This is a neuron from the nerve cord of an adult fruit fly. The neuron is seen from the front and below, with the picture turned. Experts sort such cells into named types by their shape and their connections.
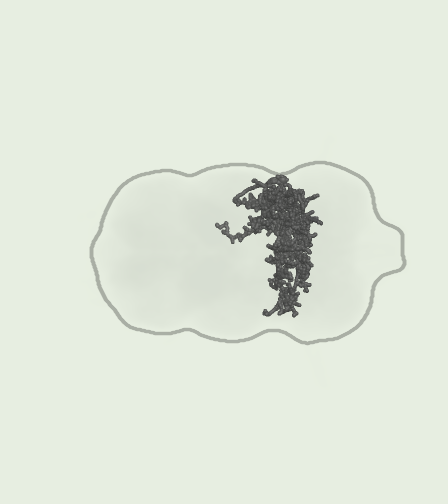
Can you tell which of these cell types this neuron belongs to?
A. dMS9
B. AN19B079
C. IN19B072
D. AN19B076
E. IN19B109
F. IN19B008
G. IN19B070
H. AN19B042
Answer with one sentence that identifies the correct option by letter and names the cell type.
The neuron is categorized as cell type IN19B008, option F.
